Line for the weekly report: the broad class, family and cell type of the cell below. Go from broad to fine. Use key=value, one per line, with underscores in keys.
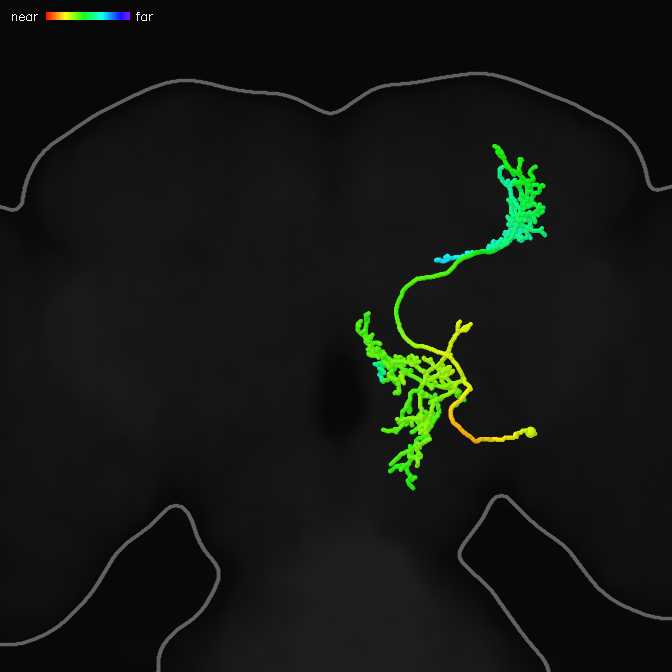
broad_class=central-brain intrinsic neuron
family=hemilineage ALv1
cell_type=AVLP446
